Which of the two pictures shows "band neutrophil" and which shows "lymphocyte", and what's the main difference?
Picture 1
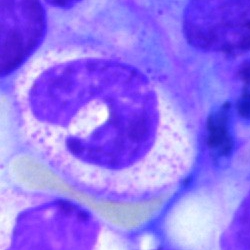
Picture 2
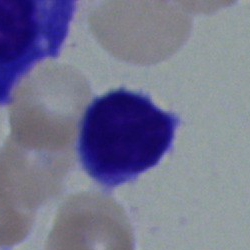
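Picture 1: band neutrophil. Picture 2: lymphocyte. Outline: roughly round in both. Nucleus, picture 1: a single curved C-shaped band wrapped around a pale central space; no nucleoli seen.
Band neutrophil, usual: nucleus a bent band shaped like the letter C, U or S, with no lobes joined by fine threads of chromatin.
Nucleus, picture 2: fills almost the whole cell; chromatin dense and dark blue-purple throughout.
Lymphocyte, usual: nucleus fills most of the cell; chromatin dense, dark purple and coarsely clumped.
Cytoplasm, picture 1: plentiful and very pale. Picture 2: scant, at most a thin rim.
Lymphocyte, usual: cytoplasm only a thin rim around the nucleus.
Picture 2, further: small pointed tag projecting from the right edge; no granules visible. Picture 1, edges: parts of other cells with dark purple nuclei.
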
